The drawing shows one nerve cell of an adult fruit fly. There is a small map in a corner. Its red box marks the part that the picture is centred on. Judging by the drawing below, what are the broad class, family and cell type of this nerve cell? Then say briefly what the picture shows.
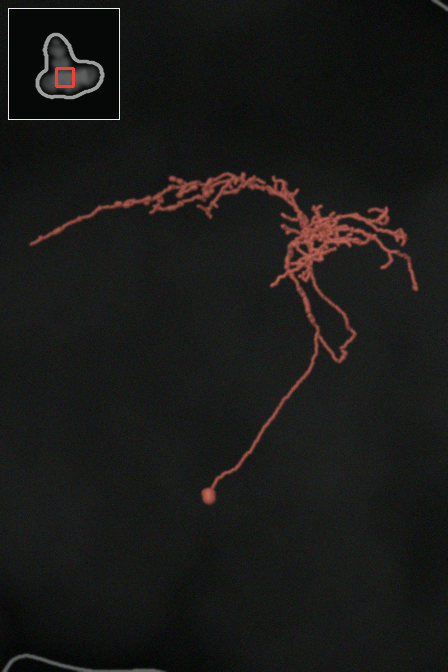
Its broad class is central-brain intrinsic neuron. Its family is hemilineage AOTUv4_ventral. Its cell type is SMP170. The cell body is at the bottom of the picture. The picture shows dozens of branch ends.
